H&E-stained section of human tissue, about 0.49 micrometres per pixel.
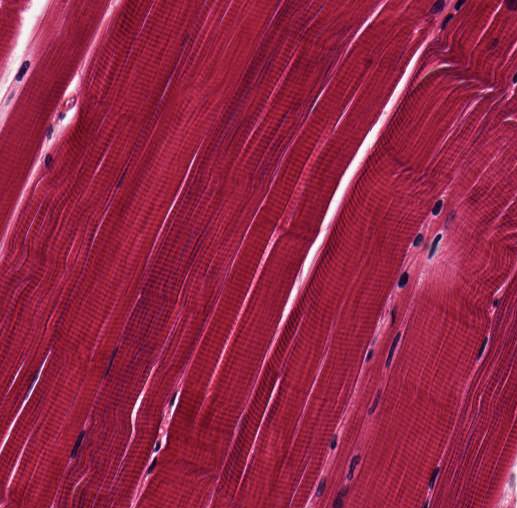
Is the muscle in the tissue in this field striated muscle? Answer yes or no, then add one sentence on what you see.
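Yes. Fine cross-striations run across the width of the fibres.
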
